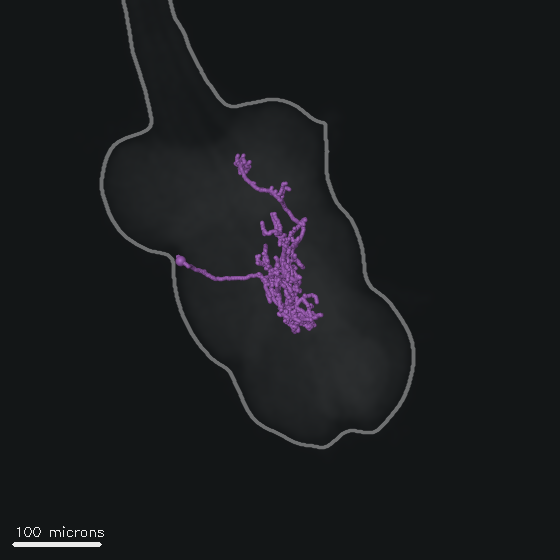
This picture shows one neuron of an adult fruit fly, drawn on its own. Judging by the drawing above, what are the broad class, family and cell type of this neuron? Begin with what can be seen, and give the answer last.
It lies in the nerve cord. By the scale bar it is about 200 microns tall in this view. Its broad class is nerve-cord intrinsic neuron. The family is hemilineage 09B. The cell type is IN09B038.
